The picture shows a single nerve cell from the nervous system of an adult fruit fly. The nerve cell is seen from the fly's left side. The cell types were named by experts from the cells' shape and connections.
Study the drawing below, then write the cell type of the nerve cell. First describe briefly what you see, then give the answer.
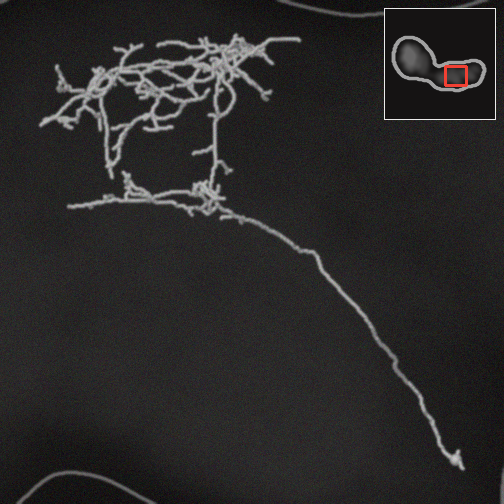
Its cell body lies at the lower right of the picture. Dozens of branch ends can be seen. This is a nerve-cord intrinsic neuron. Its cell type is IN12A063_b.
